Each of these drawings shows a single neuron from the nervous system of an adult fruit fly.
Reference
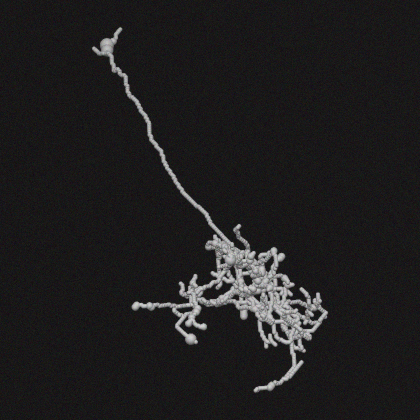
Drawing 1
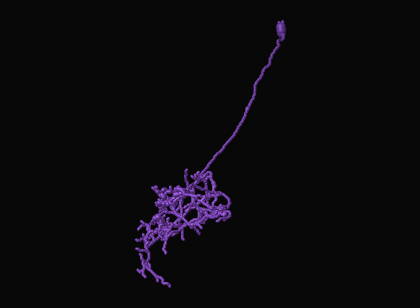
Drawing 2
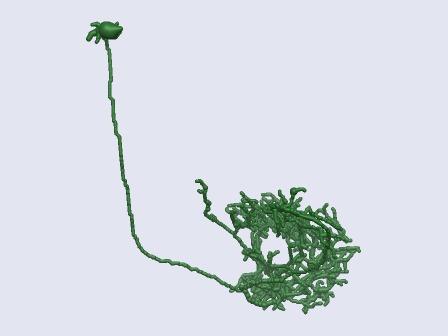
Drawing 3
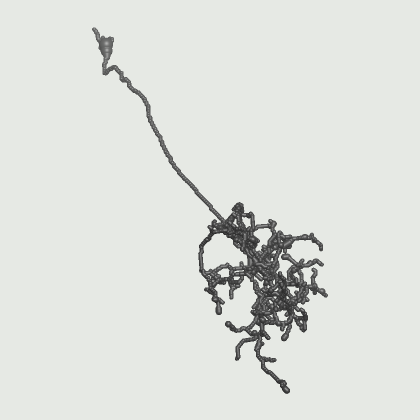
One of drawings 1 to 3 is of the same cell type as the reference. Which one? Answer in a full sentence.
The neuron in drawing 1 is of the same cell type.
